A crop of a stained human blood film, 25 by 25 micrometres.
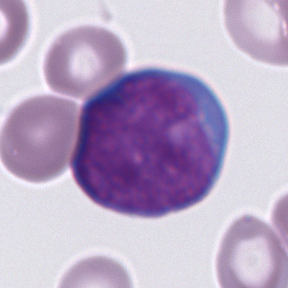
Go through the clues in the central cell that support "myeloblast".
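For a myeloblast, begin with the nucleus: it takes up about 80% of the cell's area.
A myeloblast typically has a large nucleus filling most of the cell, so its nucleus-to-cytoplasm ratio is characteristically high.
Next, the cytoplasm forms only a narrow rim, broadest along the right side.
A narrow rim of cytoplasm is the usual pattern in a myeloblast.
That cytoplasm is deep blue, and no distinct granules are visible in it. The chromatin is finely stippled purple, without large dark clumps. Last on the list, the cell measures about 14 micrometres across.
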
